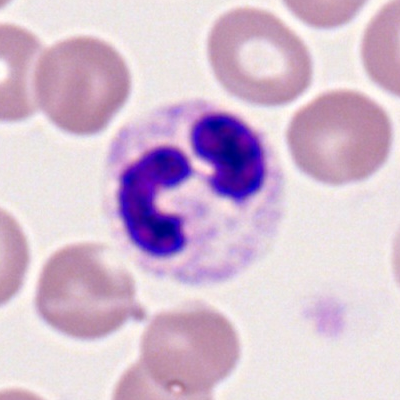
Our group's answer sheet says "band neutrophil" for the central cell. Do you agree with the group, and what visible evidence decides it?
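The cell has a round, smooth outline. Its nucleus consists of two separate lobes, and the chromatin is dark purple and densely clumped. The cytoplasm is abundant, pale pinkish-lilac and free of vacuoles, and it carries fine, faint lilac granules.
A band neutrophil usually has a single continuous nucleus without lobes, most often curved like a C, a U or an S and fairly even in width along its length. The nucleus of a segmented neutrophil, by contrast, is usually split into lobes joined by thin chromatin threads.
The two separate lobes therefore count against band neutrophil and for segmented neutrophil.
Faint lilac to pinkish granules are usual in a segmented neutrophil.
The fine, faint lilac granules seen here agree with that. The name band neutrophil does not fit: the cell is a segmented neutrophil.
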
